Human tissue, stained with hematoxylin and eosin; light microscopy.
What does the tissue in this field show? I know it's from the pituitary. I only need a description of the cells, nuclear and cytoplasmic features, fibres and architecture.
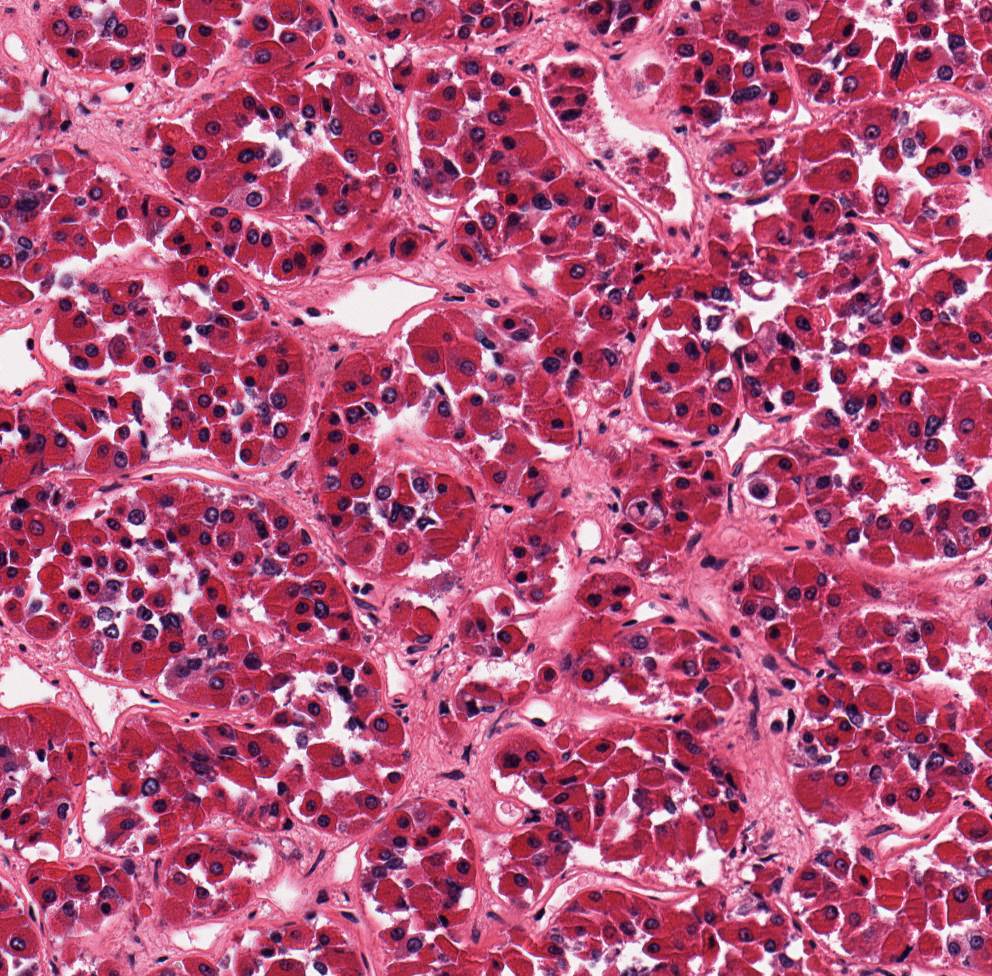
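Throughout the field, cells are arranged in rounded nests divided by thin fibrous septa. Nuclei within the nests are fairly uniform in size from one nest to the next. The septa consist of pale pink collagenous strands containing slender spindle-shaped nuclei. No fat cells are present in the field.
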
